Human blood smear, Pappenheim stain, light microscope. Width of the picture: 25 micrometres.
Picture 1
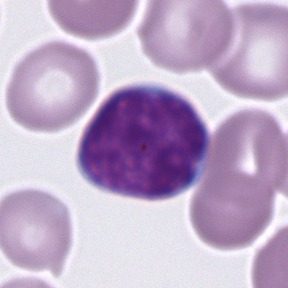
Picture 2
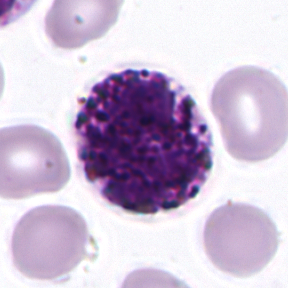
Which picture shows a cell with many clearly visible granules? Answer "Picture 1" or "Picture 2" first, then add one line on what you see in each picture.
Picture 2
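Picture 1: No granules can be seen in the rim of cytoplasm.
Picture 2: Coarse dark purple-black granules crowd the whole cell.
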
